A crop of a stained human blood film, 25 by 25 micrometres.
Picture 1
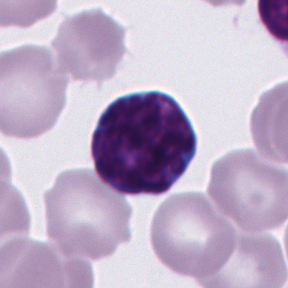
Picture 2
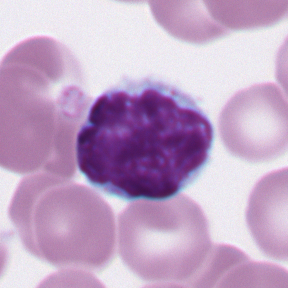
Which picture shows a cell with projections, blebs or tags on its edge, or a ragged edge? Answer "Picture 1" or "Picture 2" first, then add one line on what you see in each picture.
Picture 2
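In picture 1: The cell's surface is smooth, without projections.
In picture 2: Along the upper edge the cell border looks frayed, with faint fine projections.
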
